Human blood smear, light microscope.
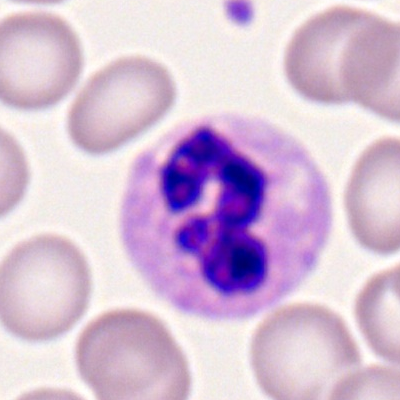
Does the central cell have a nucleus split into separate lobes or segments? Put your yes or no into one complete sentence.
Yes, the nucleus of the cell is not one mass but distinct lobes.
